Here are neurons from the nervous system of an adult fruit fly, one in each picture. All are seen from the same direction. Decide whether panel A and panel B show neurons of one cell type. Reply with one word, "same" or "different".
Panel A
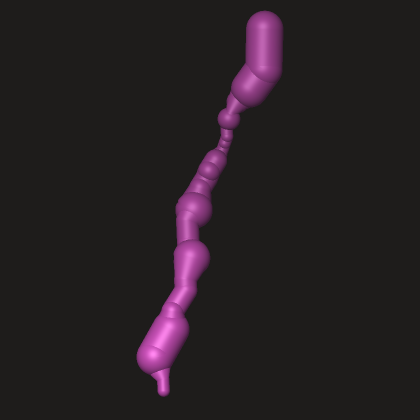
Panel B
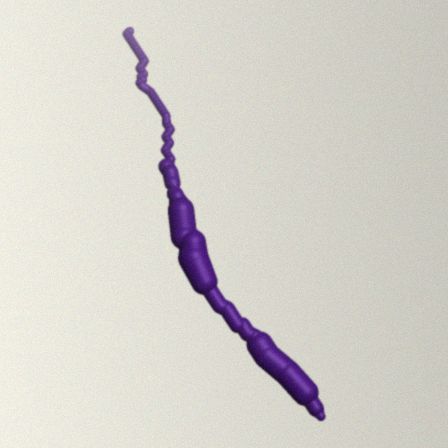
same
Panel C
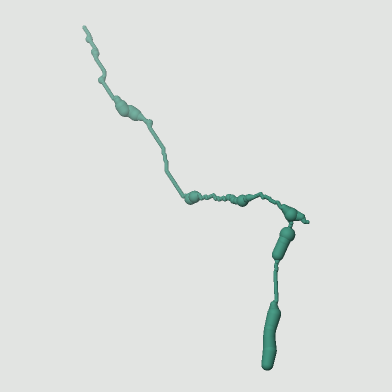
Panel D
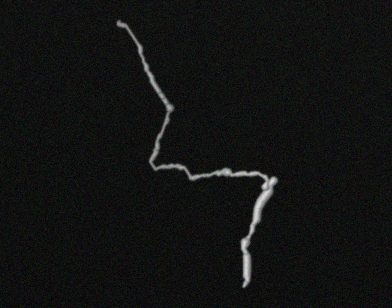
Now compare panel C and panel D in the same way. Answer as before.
same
